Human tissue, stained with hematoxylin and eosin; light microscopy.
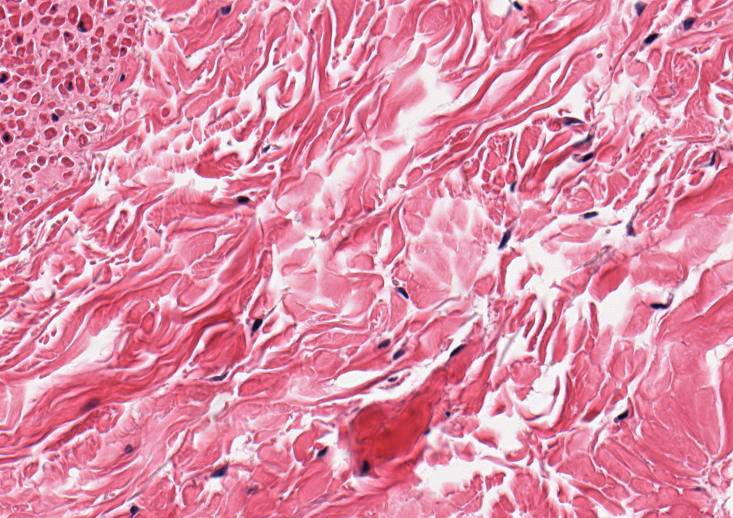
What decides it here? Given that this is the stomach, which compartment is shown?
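Dense connective tissue occupies this field. Pink-staining collagen bundles fill most of it, with sparse, widely scattered nuclei between them. The nuclei are small, dark and elongated, in keeping with fibroblasts.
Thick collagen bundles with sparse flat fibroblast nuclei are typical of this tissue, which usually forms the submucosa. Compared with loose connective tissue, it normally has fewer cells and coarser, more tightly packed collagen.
Narrow white clefts separate the bundles throughout.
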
